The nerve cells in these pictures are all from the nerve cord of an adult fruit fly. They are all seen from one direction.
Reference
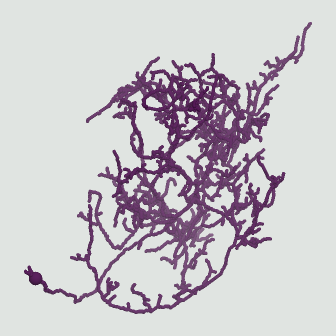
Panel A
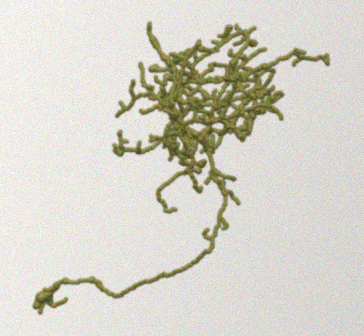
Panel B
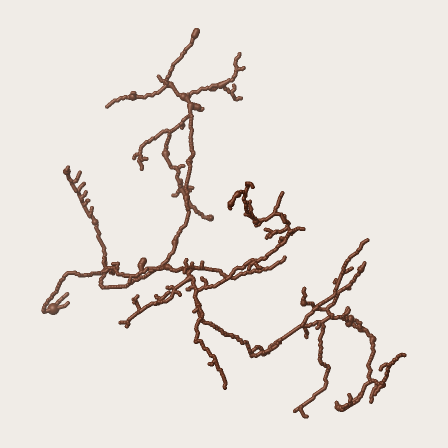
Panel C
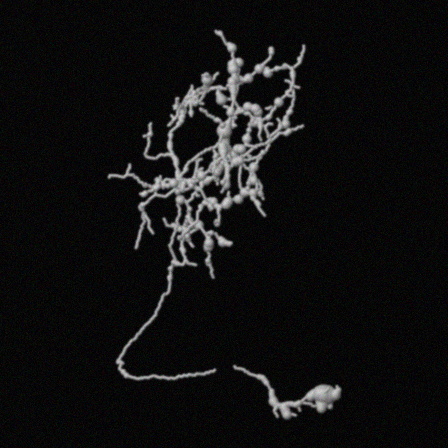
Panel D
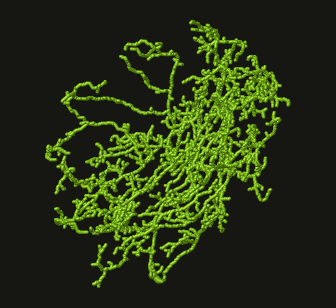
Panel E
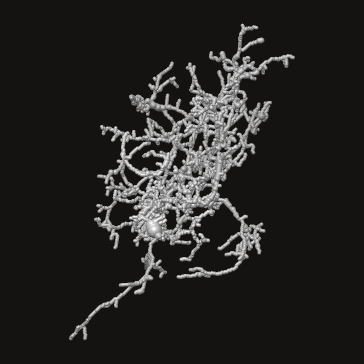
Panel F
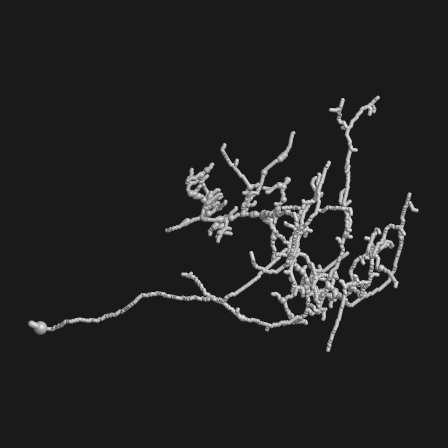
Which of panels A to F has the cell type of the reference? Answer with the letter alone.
E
